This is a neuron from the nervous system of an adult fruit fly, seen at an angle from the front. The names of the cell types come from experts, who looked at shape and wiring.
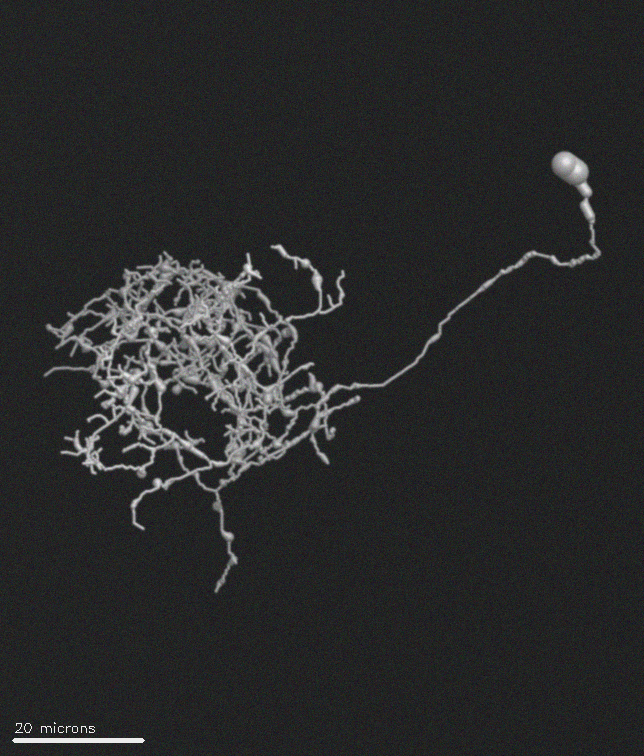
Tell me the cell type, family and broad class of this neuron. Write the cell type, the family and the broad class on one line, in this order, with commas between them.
LHCENT12_b, hemilineage SLPpm1, central-brain intrinsic neuron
